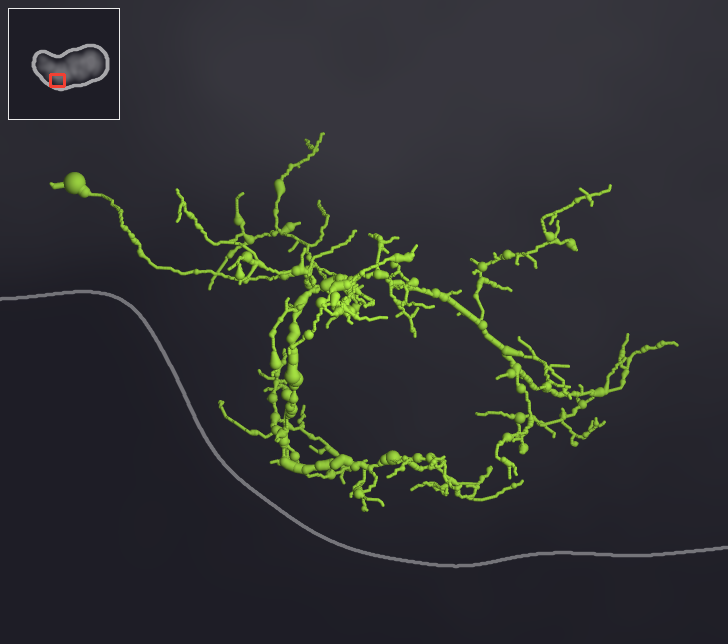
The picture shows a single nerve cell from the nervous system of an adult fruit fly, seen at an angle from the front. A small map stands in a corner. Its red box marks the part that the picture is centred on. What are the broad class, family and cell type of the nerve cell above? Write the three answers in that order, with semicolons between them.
nerve-cord intrinsic neuron; hemilineage 20A.22A; IN20A.22A023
